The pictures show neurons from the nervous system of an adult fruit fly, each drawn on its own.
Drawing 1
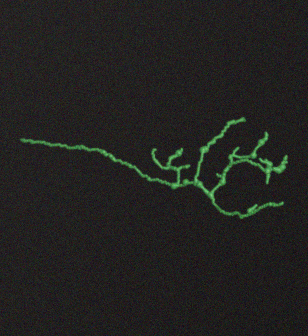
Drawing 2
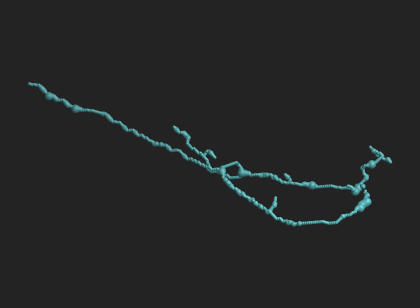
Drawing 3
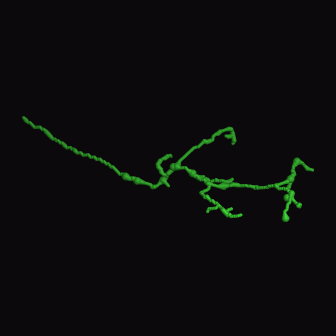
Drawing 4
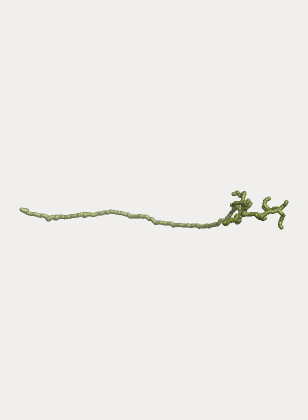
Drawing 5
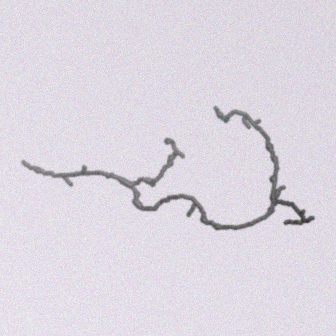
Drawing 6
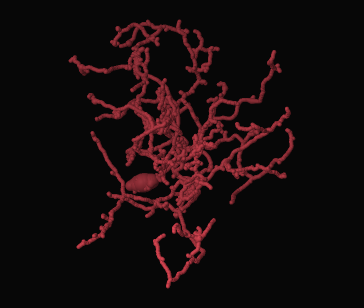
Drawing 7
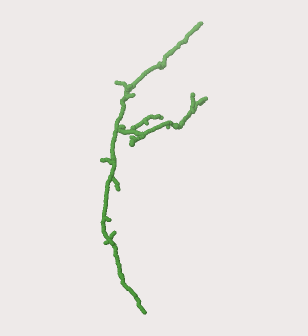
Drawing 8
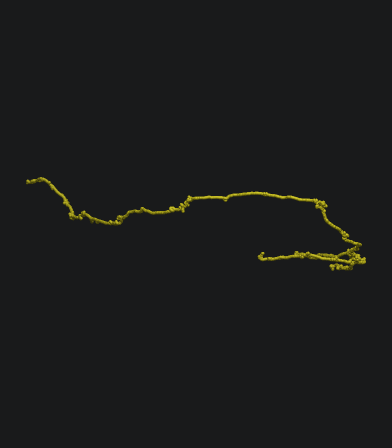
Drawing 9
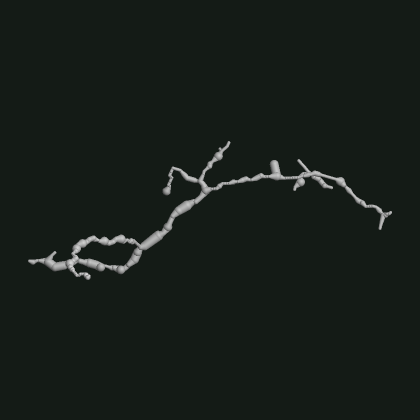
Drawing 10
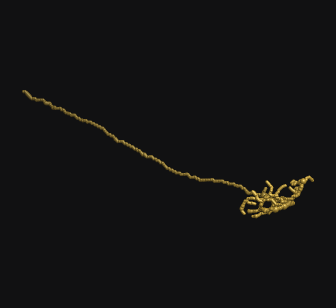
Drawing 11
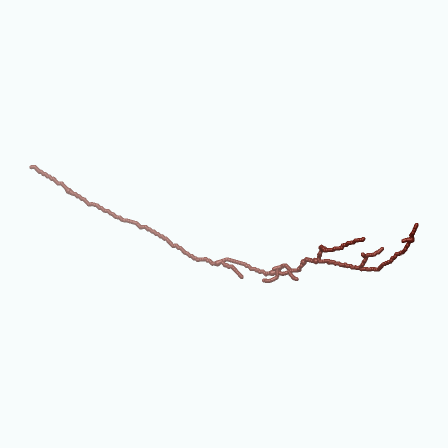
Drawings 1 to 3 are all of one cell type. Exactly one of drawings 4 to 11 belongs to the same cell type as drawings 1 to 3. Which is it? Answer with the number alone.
5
